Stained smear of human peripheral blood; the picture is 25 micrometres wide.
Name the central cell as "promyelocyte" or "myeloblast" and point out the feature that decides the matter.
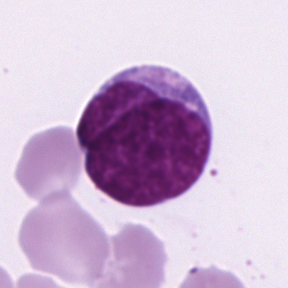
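It's a myeloblast. The outline is round and smooth, and the whole cell is about 12 micrometres across. Its nucleus measures about 11 micrometres and takes up about 80% of the cell's area, so the cytoplasm you can see is only a narrow crescent, mostly along the top. The chromatin is finely stippled, with no coarse dark blocks, and a thin pale line crosses the upper part of the nucleus diagonally.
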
